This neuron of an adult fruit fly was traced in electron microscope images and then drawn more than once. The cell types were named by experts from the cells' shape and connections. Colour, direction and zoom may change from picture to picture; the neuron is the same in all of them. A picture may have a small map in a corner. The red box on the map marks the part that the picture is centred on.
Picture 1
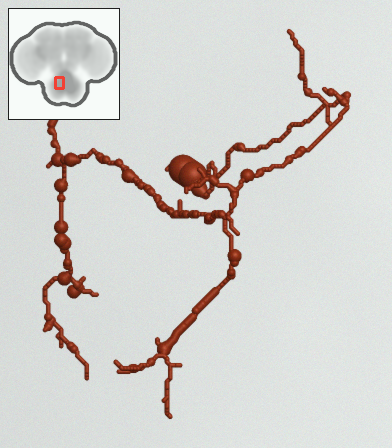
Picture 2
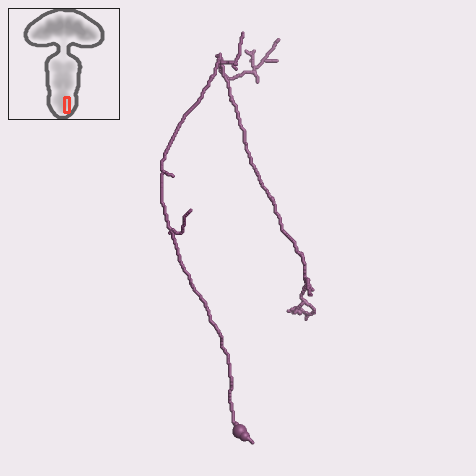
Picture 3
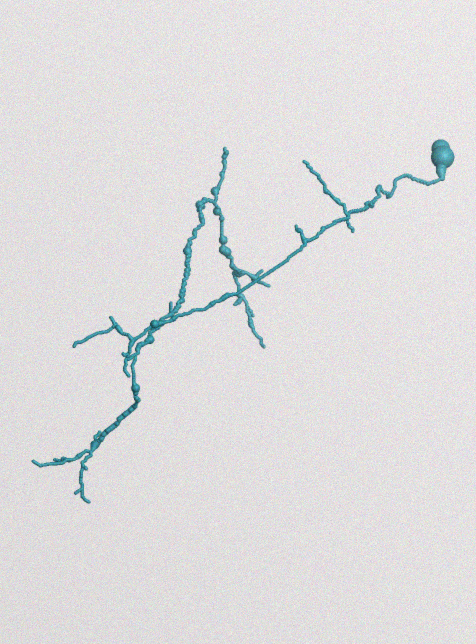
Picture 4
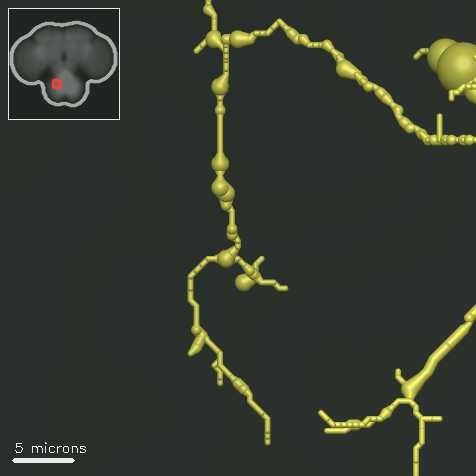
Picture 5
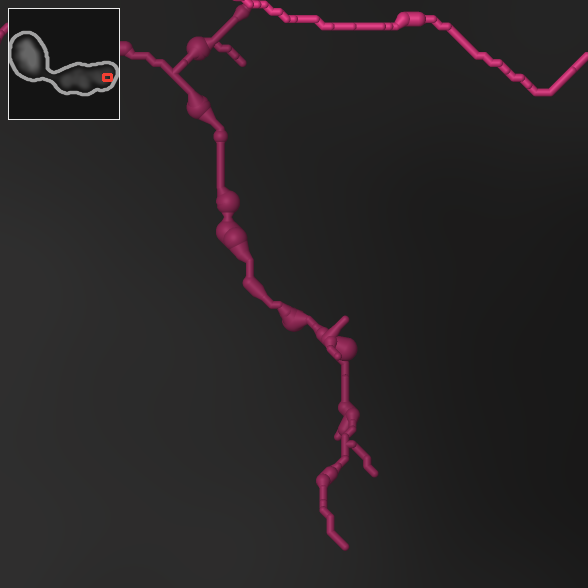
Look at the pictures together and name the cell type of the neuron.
IN21A055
